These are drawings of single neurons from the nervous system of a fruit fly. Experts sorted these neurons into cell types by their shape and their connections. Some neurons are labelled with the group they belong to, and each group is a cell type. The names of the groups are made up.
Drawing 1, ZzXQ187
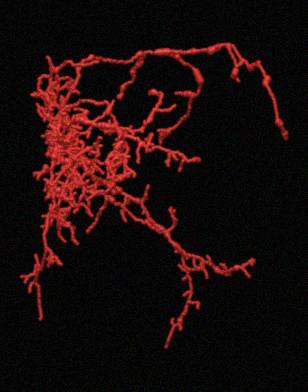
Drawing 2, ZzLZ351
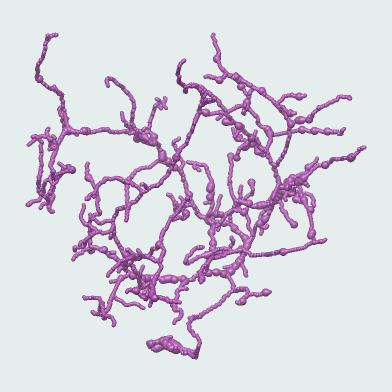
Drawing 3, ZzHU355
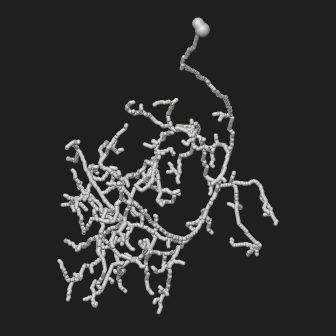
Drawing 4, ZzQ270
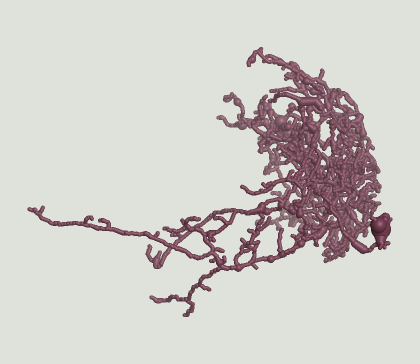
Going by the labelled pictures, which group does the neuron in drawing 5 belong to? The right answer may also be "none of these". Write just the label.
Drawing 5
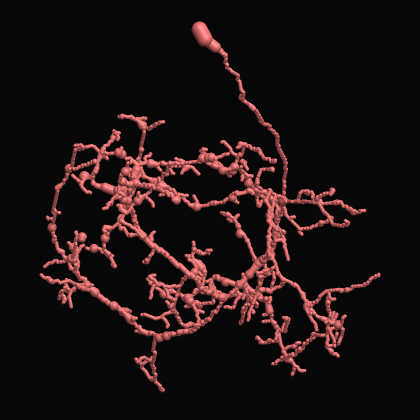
ZzHU355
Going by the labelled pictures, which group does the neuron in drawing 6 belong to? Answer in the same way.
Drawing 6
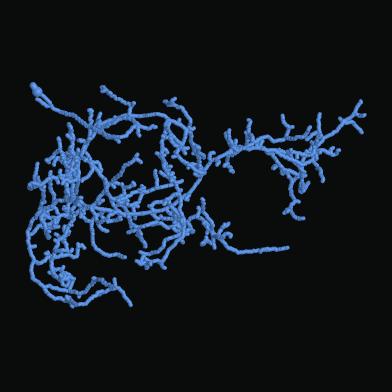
none of these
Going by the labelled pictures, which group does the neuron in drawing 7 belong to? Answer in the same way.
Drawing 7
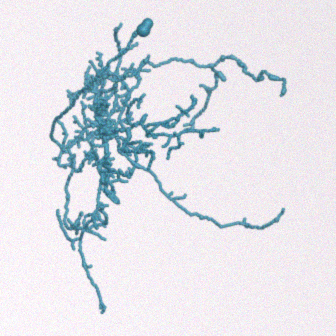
ZzXQ187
